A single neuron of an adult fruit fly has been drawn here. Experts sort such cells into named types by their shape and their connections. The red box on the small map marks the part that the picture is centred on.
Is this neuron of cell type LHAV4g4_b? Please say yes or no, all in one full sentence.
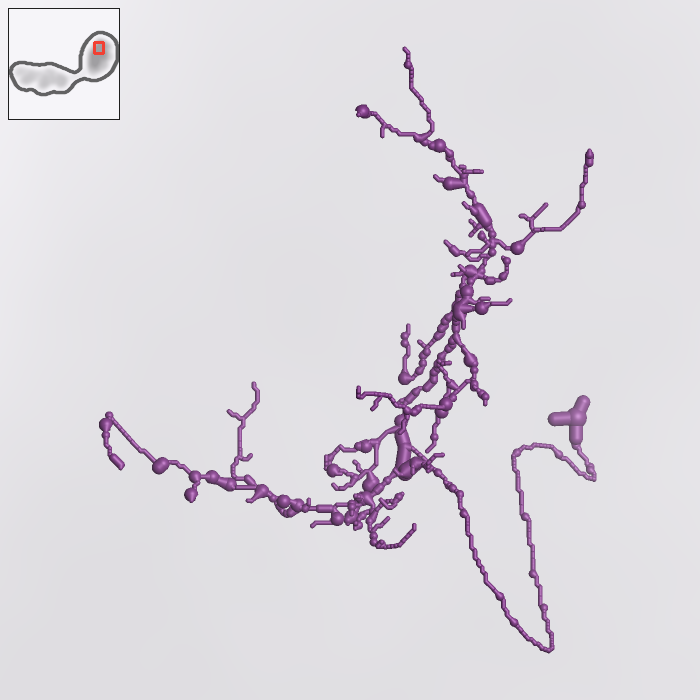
No, it is not cell type LHAV4g4_b that the neuron is of, but another.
